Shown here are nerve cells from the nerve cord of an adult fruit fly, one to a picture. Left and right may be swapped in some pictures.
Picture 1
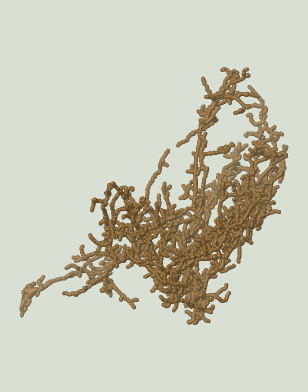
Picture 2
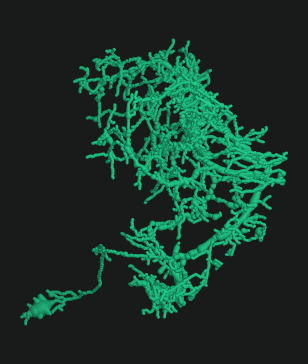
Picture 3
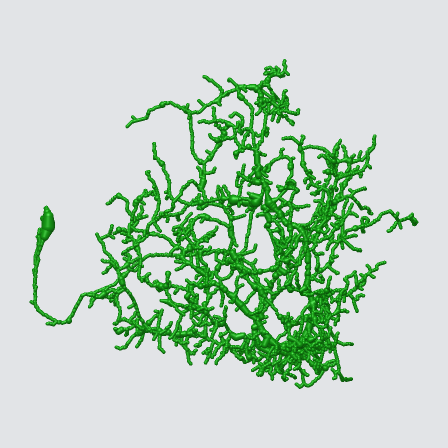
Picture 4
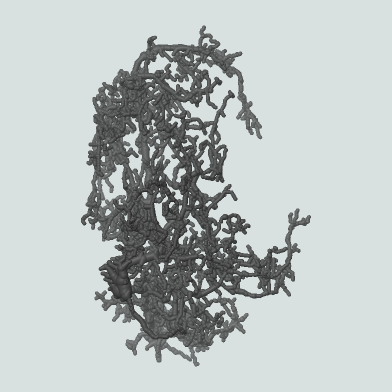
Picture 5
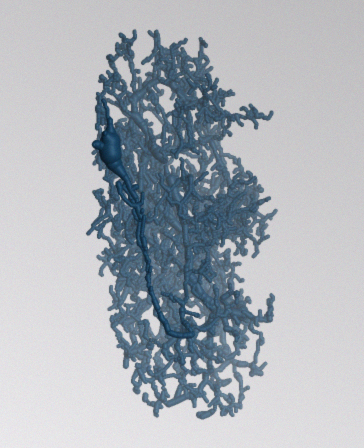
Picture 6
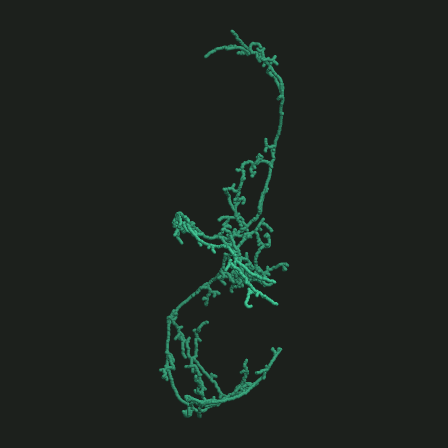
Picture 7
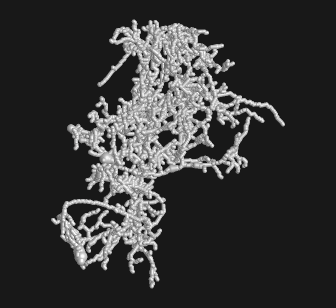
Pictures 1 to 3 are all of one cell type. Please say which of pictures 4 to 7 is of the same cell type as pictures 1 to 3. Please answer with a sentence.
Picture 7 shows a nerve cell of the same cell type.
